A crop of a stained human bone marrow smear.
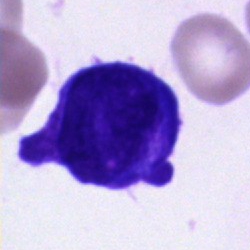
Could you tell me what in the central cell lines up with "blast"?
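Let me begin with the outline of this blast: it is irregular, broken by rounded bulges. One broad rounded bleb juts out from the left side, and a smaller rounded bleb protrudes at the lower right edge. The cytoplasm, for its part, is deep blue.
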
